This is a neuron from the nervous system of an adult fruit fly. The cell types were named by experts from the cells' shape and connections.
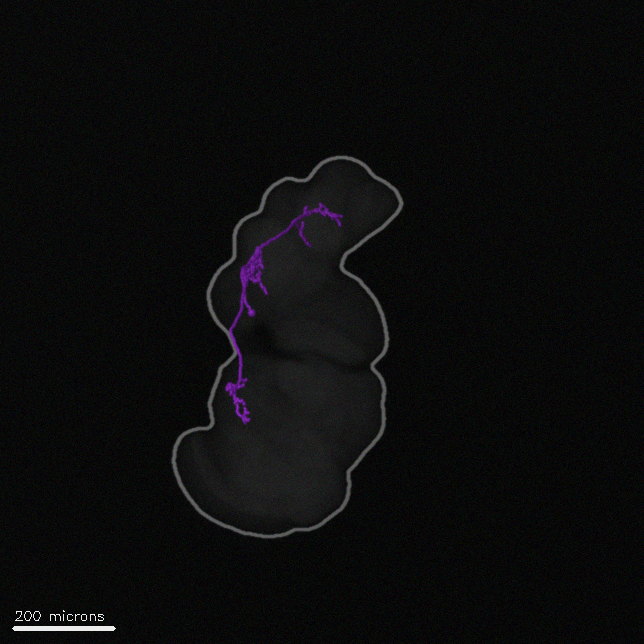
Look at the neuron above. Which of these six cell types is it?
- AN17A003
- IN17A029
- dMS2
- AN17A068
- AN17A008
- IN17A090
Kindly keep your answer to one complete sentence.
On the level of cell type, this neuron is AN17A068.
